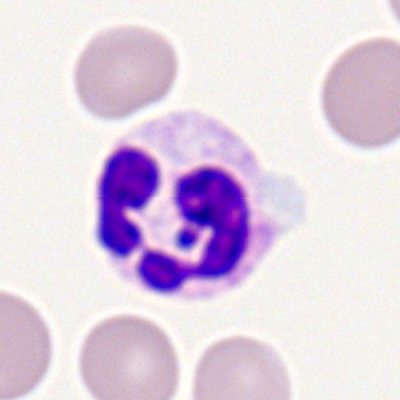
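Segmented neutrophil, the central cell in a stained blood smear. Its nucleus, I note, is divided into several separate lobes, and the chromatin, dark purple, looks dense and clumped. Fine, faint granules appear in the cytoplasm. A pale rounded bulge projects from the right edge.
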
